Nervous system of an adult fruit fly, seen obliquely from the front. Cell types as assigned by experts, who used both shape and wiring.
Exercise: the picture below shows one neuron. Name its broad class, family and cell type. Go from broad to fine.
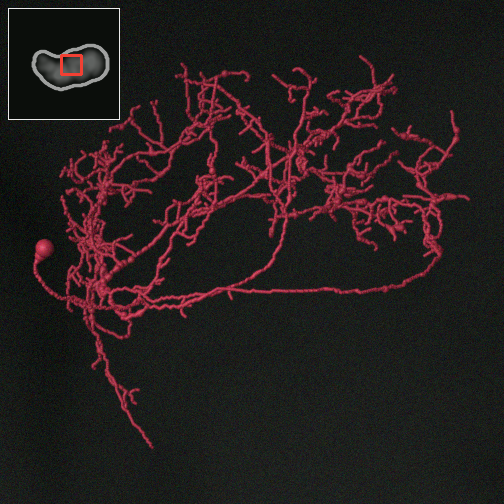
central-brain intrinsic neuron; hemilineage SLPav1_medial; CB3001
